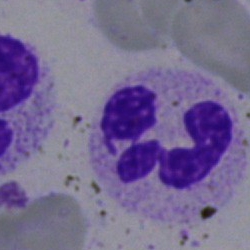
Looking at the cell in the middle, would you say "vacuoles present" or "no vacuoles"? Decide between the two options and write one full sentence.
No vacuoles are found within the cytoplasm of the cell.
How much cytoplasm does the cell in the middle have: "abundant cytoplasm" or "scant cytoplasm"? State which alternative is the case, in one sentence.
Around the nucleus lies a broad area of cytoplasm.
